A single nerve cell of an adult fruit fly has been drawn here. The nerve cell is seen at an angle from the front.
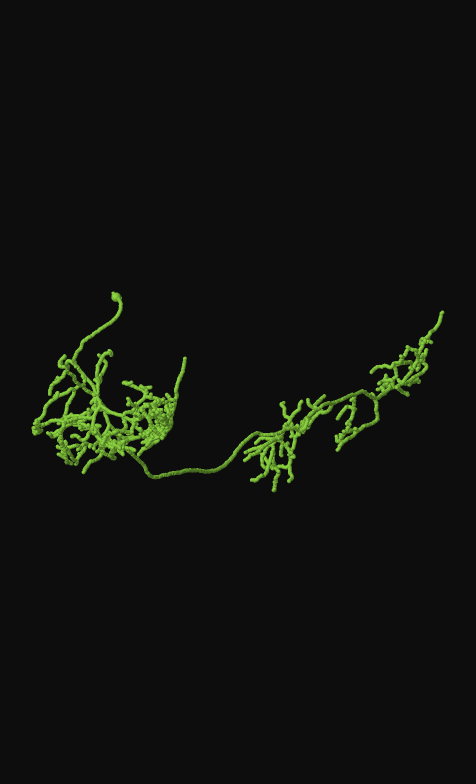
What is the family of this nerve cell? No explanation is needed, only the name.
hemilineage PSp2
